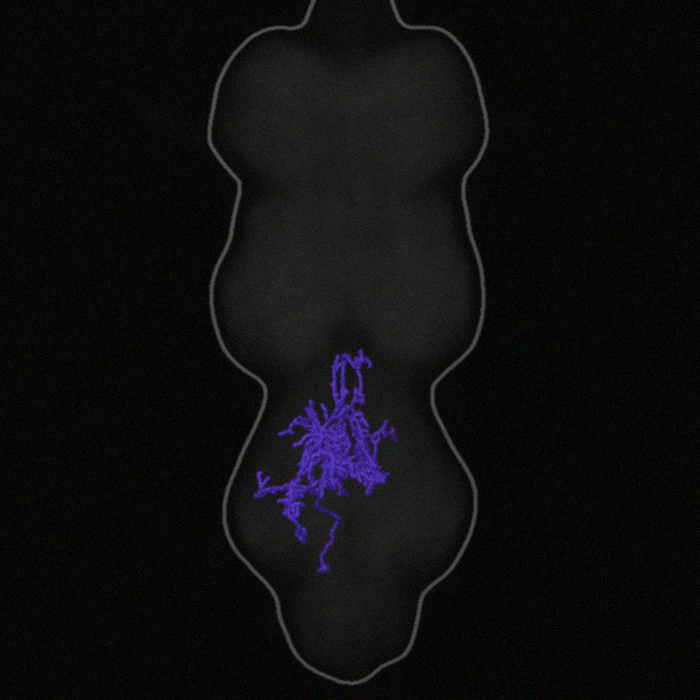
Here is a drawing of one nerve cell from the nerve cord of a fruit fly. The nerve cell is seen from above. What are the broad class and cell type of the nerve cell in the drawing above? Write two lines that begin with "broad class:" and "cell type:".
broad class: nerve-cord intrinsic neuron
cell type: INXXX242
